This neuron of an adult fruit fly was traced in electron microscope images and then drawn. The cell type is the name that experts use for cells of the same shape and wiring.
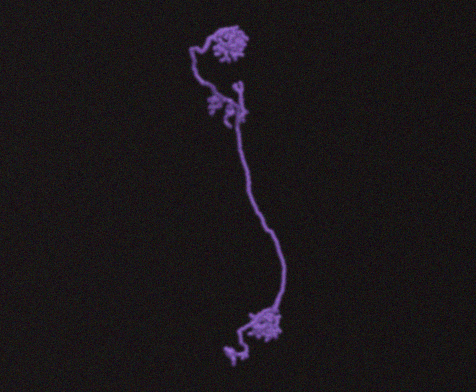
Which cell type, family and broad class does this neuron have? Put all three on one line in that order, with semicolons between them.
PFNa; class CX; central-brain intrinsic neuron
